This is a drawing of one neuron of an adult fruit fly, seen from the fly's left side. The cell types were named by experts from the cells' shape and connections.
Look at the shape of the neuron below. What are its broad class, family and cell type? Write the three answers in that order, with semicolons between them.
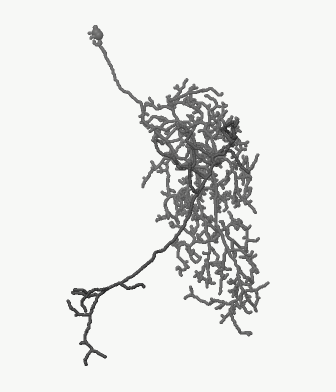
visual projection neuron; LoVP; LoVP103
